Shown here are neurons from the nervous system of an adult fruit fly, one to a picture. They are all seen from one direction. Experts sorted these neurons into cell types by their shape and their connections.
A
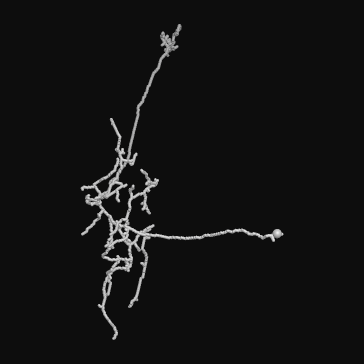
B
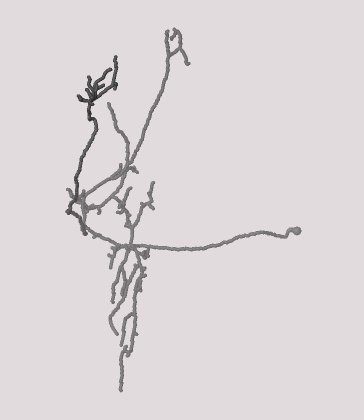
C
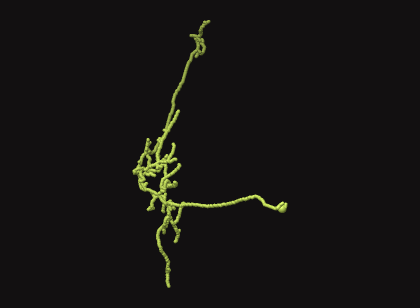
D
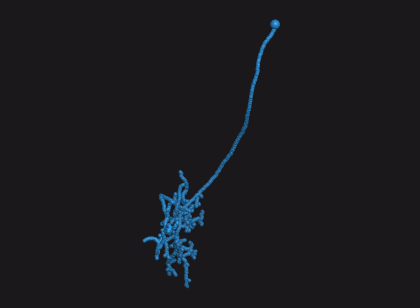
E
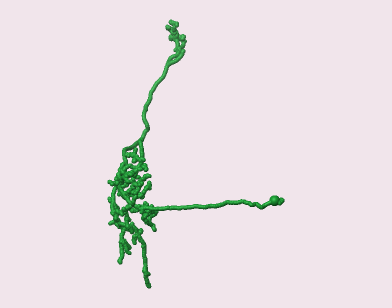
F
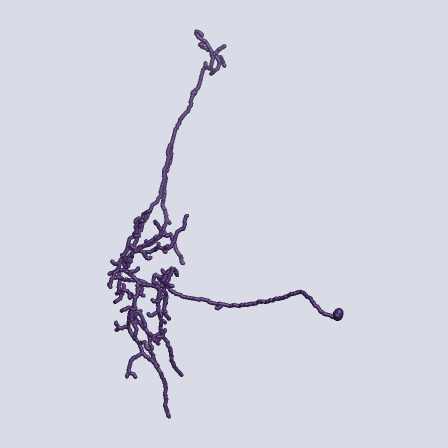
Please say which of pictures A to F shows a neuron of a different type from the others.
Picture D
